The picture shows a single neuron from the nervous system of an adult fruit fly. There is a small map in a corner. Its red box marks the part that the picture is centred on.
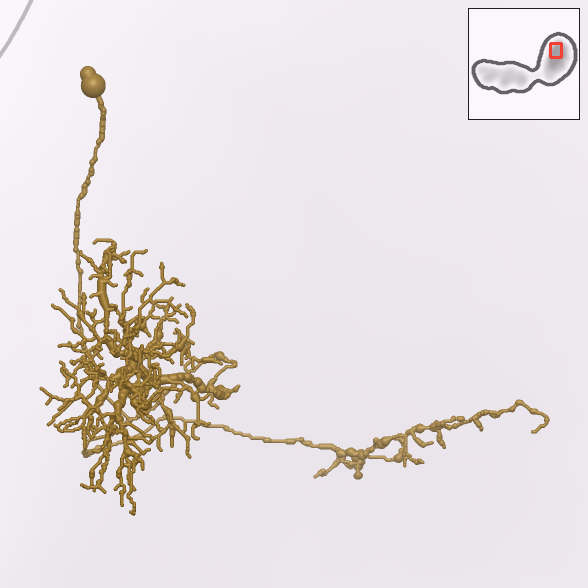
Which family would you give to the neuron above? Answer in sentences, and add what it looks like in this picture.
Its family is hemilineage VPNp3. It is a visual projection neuron. The cell body is at the upper left of the picture. The picture shows dozens of branch ends.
